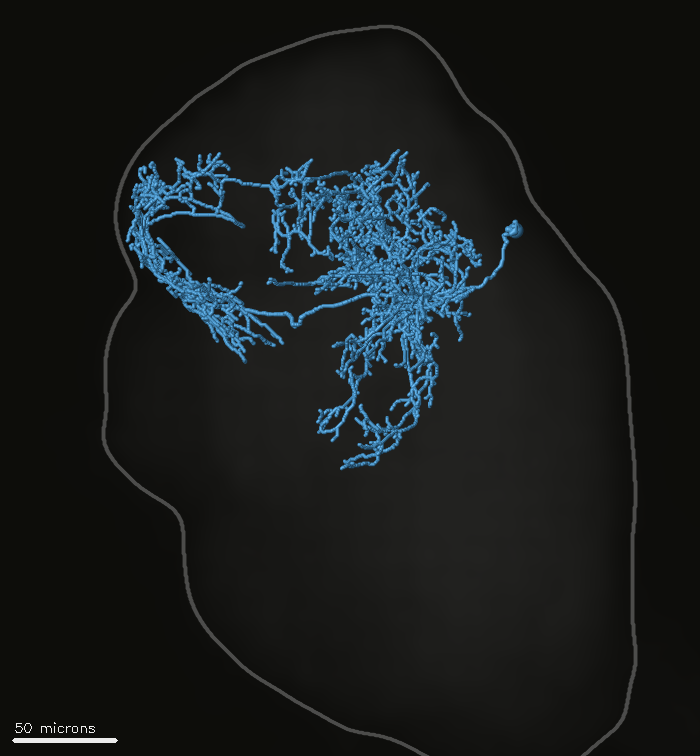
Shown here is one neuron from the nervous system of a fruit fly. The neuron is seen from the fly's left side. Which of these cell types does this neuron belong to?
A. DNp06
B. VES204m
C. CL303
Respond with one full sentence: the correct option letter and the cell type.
The matching cell type for the neuron is option C, CL303.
